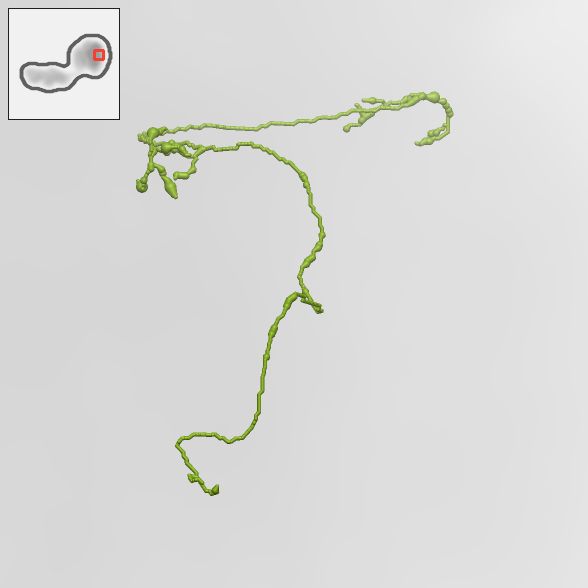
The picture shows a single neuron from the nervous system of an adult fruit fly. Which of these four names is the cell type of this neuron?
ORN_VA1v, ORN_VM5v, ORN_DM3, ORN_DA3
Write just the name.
ORN_DM3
